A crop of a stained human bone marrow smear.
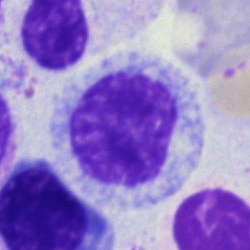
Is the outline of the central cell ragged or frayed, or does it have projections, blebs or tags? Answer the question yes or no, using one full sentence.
No, the cell is bounded by a smooth, even outline.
